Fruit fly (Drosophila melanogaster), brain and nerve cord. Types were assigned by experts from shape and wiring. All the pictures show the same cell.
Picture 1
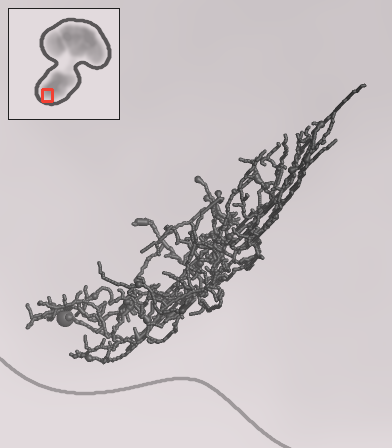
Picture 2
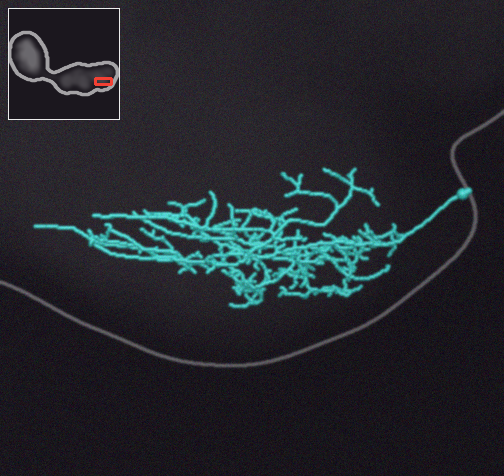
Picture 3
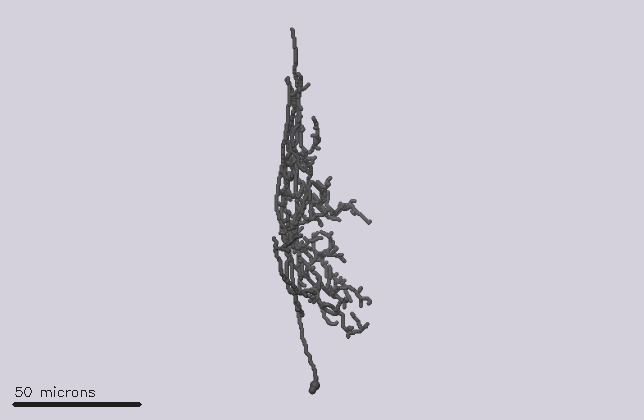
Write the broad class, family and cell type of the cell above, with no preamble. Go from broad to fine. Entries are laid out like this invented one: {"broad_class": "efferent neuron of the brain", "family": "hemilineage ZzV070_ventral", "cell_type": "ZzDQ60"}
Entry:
{"broad_class": "nerve-cord intrinsic neuron", "family": "hemilineage 01B", "cell_type": "IN01B065"}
